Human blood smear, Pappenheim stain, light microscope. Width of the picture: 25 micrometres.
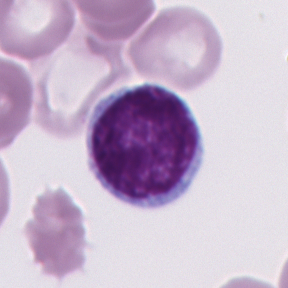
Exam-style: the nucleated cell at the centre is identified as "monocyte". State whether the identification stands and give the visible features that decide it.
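Look at the thin rim of cytoplasm and the round nucleus, which fills about 80% of the cell's area.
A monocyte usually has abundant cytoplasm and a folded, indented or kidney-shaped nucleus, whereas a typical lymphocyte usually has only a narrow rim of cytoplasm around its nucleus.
So it isn't a monocyte; it's a typical lymphocyte. No granules show in the pale blue cytoplasm.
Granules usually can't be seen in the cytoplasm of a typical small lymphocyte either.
Beyond that: a smooth, round outline with no projections, dense coarsely clumped chromatin, a cell about 11 micrometres across and a nucleus about 10 micrometres across.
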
